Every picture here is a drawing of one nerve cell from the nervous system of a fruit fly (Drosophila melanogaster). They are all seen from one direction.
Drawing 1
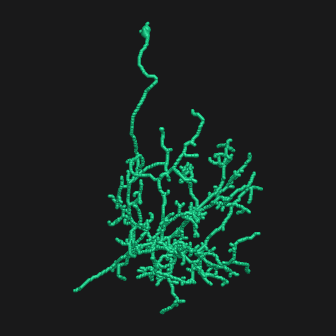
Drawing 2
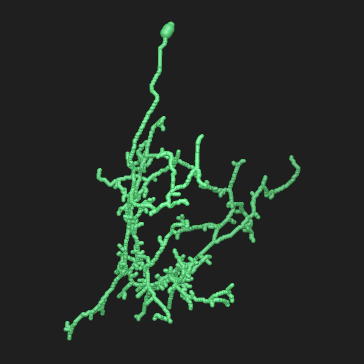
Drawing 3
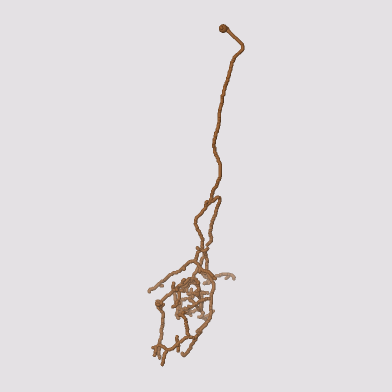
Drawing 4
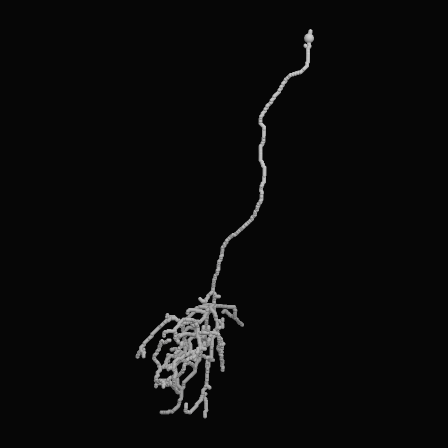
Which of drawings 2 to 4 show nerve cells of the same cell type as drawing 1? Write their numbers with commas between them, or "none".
2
